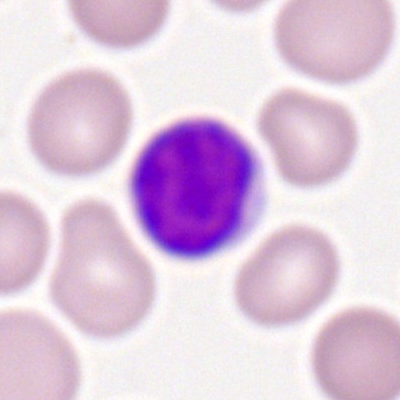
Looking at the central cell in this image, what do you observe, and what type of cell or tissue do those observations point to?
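Almost the entire cell is taken up by the nucleus. Cytoplasm appears only as a thin, pale blue crescent along the right side. Neither granules nor vacuoles are visible. The cell is a lymphocyte.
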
